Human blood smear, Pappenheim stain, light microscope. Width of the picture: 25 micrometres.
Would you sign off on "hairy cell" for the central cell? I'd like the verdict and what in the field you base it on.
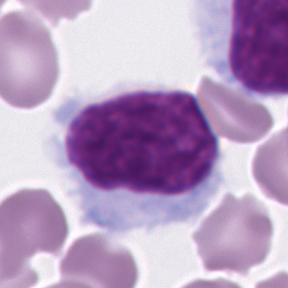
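Two features decide: the cytoplasm is pale greyish-blue, and no distinct nucleoli are visible in the nucleus. The cell is a hairy cell.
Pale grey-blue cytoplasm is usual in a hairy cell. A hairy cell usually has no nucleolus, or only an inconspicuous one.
Both features therefore speak for hairy cell. The outer border of the cytoplasm is ragged, with fine hair-like projections. The cytoplasm holds no granules and no vacuoles.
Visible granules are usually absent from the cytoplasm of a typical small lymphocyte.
The lack of granules therefore does not count against typical lymphocyte. The nucleus is oval, about 13 by 9 micrometres, and a red cell touches its upper right edge.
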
